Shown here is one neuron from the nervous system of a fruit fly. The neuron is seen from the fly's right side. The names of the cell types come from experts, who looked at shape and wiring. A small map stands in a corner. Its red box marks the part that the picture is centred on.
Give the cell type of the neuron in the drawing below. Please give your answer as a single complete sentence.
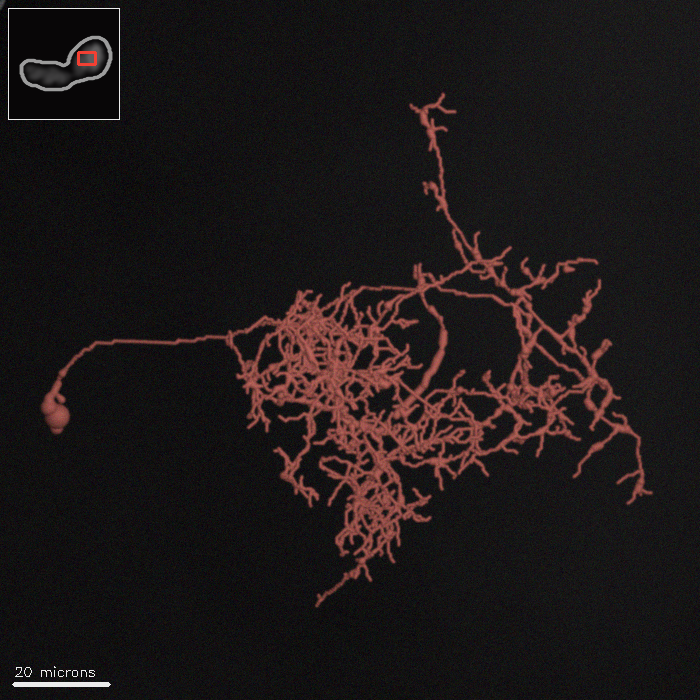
The cell type to which this neuron belongs is AVLP489.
